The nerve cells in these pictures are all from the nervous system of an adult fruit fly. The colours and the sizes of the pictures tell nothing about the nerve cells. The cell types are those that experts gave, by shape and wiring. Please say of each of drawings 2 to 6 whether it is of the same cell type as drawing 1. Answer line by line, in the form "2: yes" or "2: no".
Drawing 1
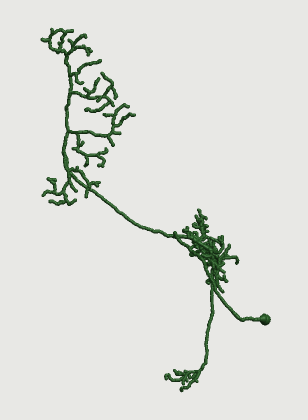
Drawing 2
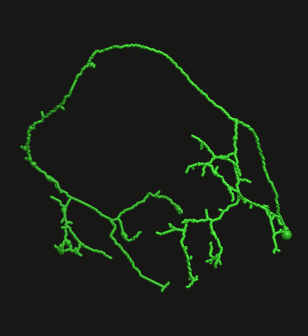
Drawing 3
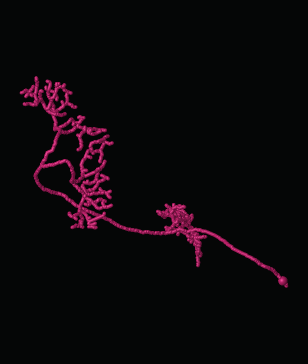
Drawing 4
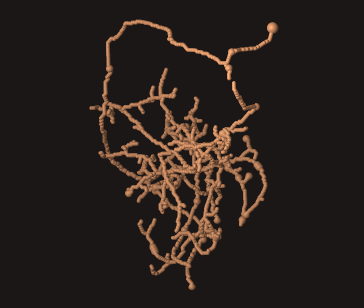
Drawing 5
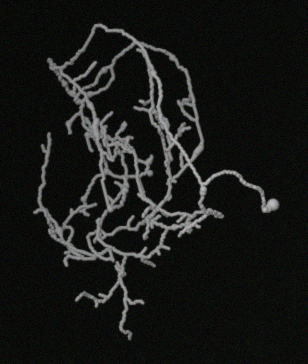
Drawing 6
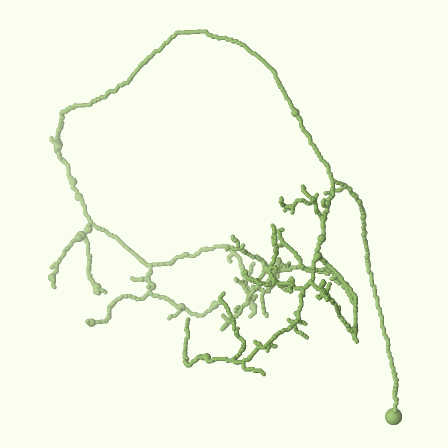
2: no
3: no
4: no
5: no
6: no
